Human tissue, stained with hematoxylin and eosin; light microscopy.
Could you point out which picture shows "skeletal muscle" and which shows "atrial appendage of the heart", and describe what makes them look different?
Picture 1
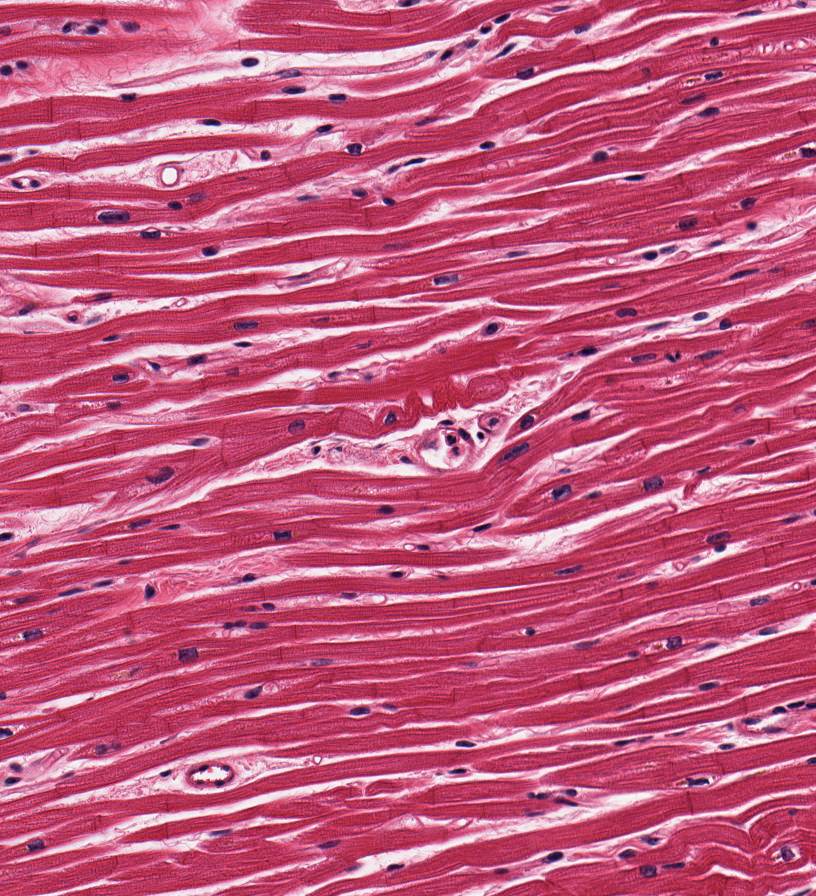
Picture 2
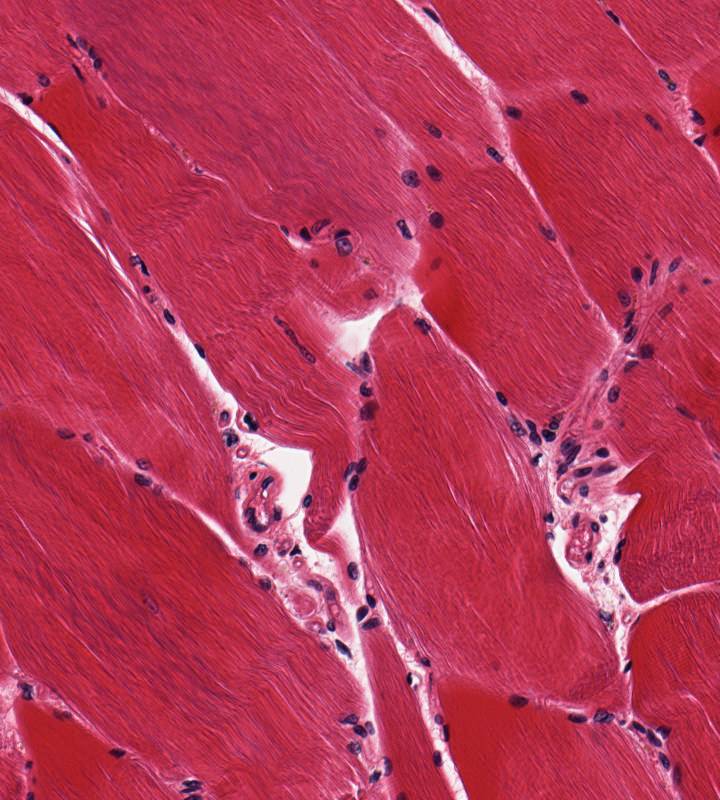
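Assignment: picture 1, atrial appendage of the heart; picture 2, skeletal muscle. Nuclei: picture 1 fibres each have a single central oval nucleus; picture 2 nuclei are small, dark, oval and at the fibre edges, not the centres.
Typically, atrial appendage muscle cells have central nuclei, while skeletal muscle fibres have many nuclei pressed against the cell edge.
Fibre pattern: picture 1 fibres branch and merge with neighbours; picture 2 fibres are long, closely packed and run diagonally from upper left to lower right.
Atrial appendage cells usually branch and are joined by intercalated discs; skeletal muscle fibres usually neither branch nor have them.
Cytoplasm: picture 1 is deep pink with fine cross-striations and thin dark transverse lines at intervals, often stepped; picture 2 is deep red with fine parallel lines along each fibre.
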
